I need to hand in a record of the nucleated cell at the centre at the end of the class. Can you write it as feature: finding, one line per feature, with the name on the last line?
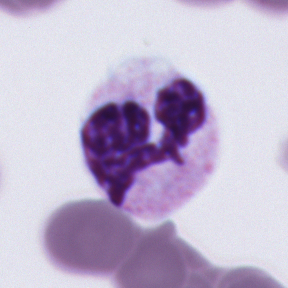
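Outline: smooth, round to slightly oval
Nucleus: lobes joined by narrow strands of chromatin
Nucleoli: none to be seen
Granules: fine, scattered, pinkish-violet, in the cytoplasm
Verdict: segmented neutrophil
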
